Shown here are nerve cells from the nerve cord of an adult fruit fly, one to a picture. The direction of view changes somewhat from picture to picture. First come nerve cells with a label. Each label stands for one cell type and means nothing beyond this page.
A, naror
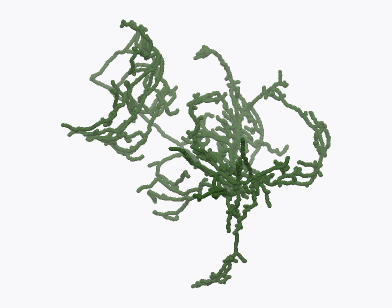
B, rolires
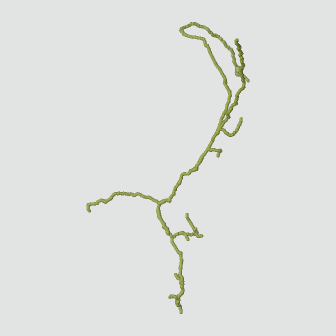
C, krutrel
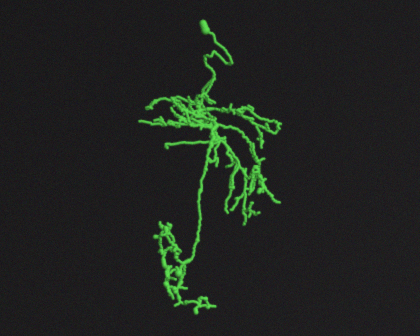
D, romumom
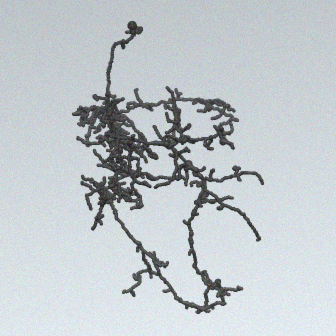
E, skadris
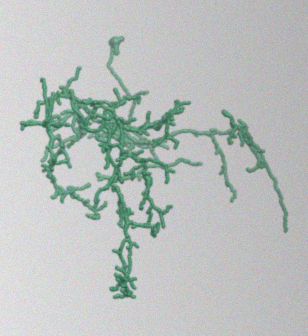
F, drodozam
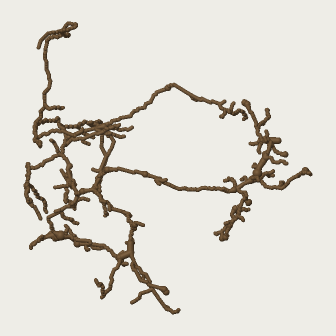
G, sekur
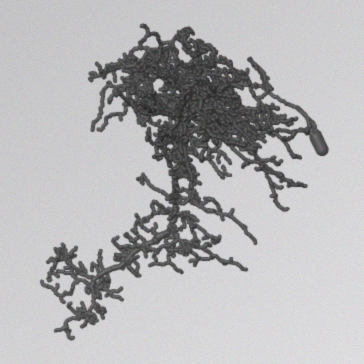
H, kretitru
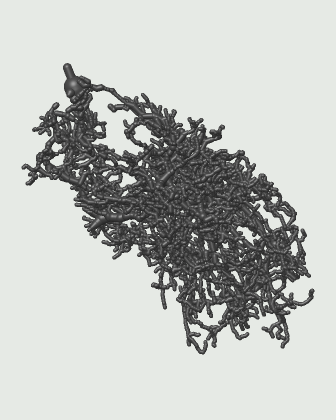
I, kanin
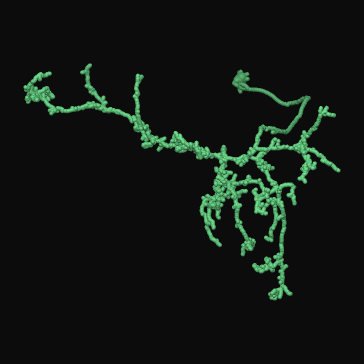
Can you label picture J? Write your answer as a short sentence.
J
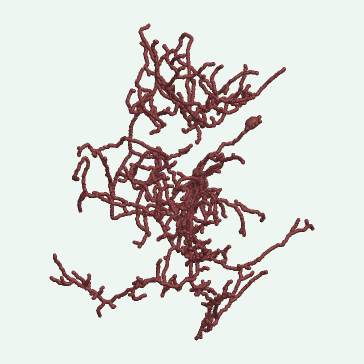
It belongs to naror.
